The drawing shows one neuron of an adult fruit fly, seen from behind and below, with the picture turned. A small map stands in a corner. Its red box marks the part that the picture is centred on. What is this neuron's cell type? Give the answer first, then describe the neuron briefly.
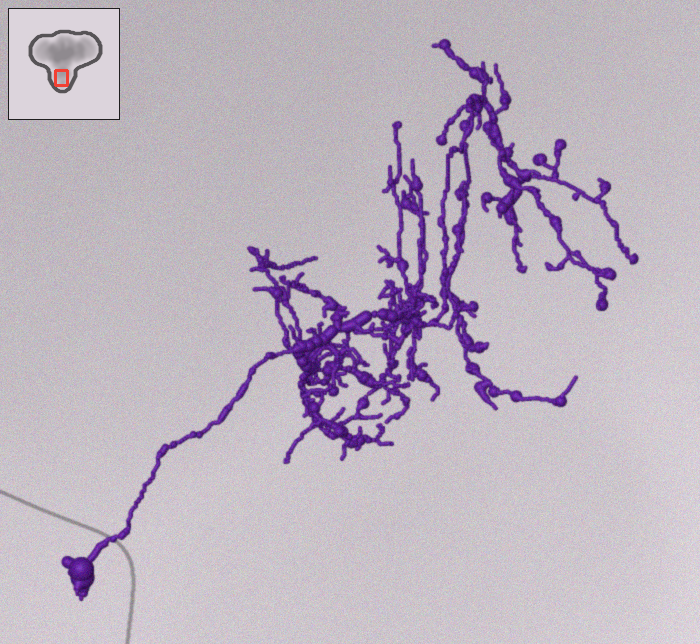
Its cell type is INXXX412. It is a nerve-cord intrinsic neuron. Its cell body lies at the lower left of the picture. The picture shows dozens of branch ends.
